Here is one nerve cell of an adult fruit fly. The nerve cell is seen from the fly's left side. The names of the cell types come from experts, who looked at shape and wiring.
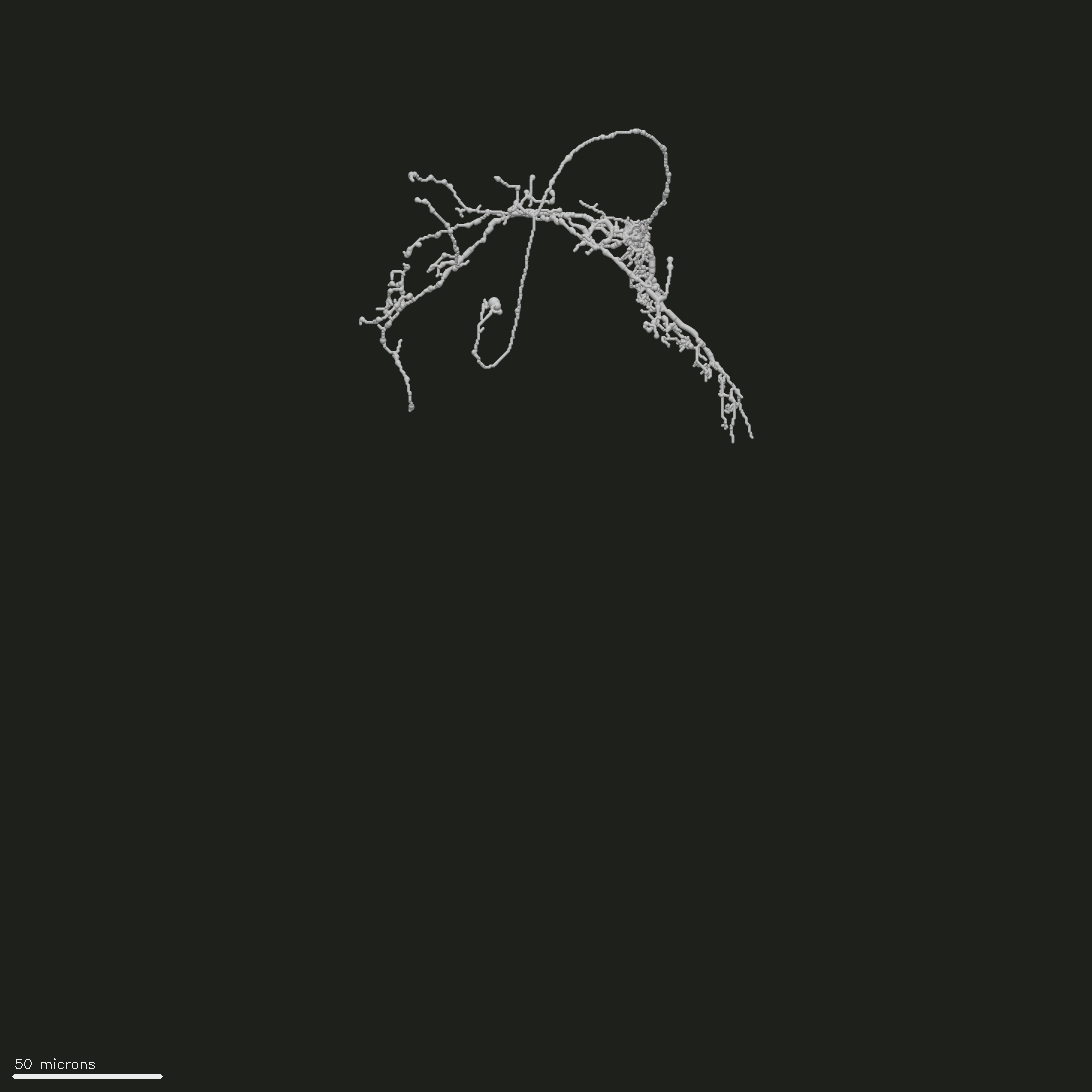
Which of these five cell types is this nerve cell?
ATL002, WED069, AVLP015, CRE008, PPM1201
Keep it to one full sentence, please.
On the level of cell type, this nerve cell is ATL002.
